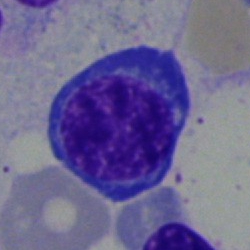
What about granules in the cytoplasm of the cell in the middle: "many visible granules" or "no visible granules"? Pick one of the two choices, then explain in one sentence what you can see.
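No visible granules. No granules are visible in the cytoplasm.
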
